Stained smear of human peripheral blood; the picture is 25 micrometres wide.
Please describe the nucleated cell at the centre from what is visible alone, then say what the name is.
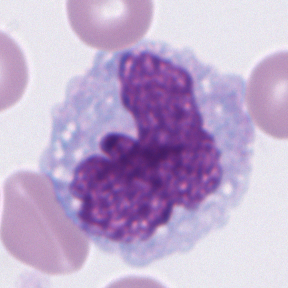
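Item one, chromatin: fine and lacy, lacking coarse dark clumps. Item two, nucleoli: none seen. Item three, cytoplasm: many small clear vacuoles scattered through it, and no coarse coloured granules. The cell is a monocyte.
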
